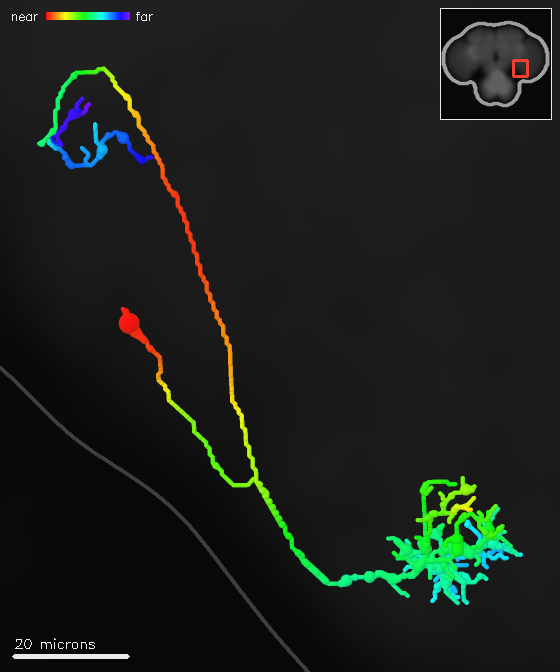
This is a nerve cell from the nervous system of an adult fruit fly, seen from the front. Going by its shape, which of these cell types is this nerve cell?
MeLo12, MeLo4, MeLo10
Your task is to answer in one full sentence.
On the level of cell type, this nerve cell is MeLo4.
